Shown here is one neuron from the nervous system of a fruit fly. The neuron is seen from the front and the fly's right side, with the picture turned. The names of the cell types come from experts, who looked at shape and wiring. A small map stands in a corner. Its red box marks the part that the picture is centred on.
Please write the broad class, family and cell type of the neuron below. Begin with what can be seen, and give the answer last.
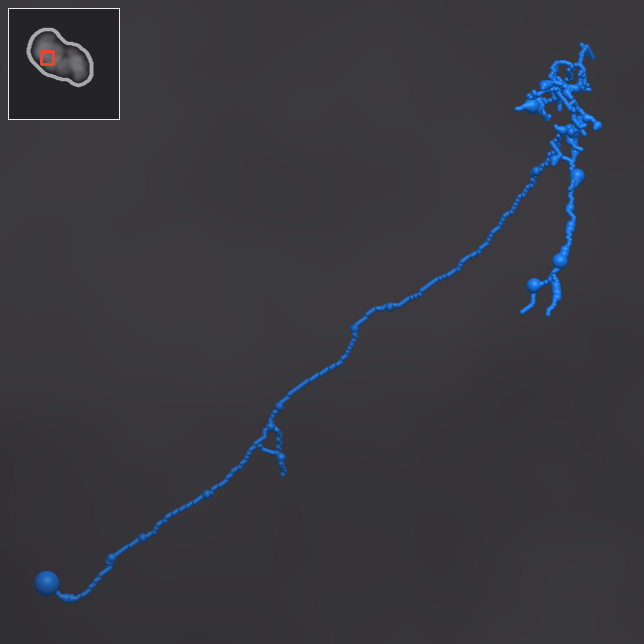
The cell body is at the lower left of the picture. In this view it is about as wide as it is tall. Its broad class is central-brain intrinsic neuron. Its family is called class CX. It is of cell type PFNp_d.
